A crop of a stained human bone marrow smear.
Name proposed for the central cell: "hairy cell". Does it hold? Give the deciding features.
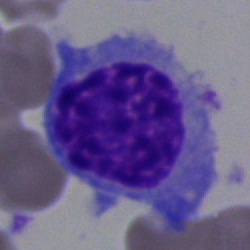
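Yes, hairy cell is a fair name for this cell, and lymphocyte is the name to check it against. Outline: irregular and ragged rather than smoothly round. Margin: small tag-like projections of cytoplasm stand out from it, most clearly at the upper and right edges. Chromatin: clumped into dark patches, with paler areas between them. Nucleolus: none distinct. Granules: none visible in the cytoplasm.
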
